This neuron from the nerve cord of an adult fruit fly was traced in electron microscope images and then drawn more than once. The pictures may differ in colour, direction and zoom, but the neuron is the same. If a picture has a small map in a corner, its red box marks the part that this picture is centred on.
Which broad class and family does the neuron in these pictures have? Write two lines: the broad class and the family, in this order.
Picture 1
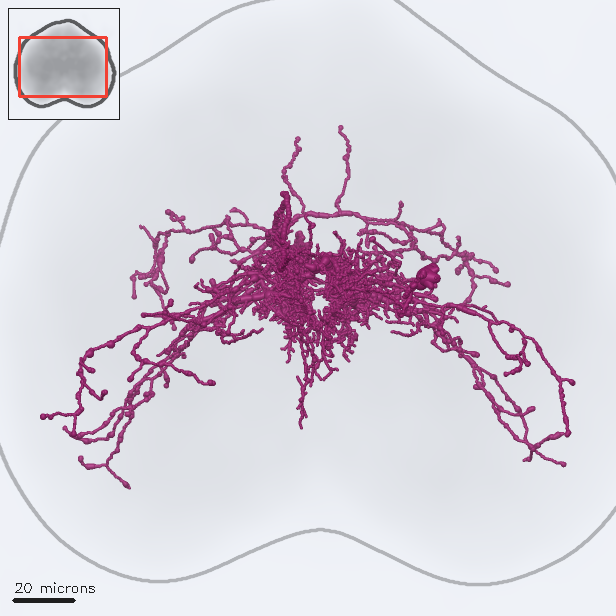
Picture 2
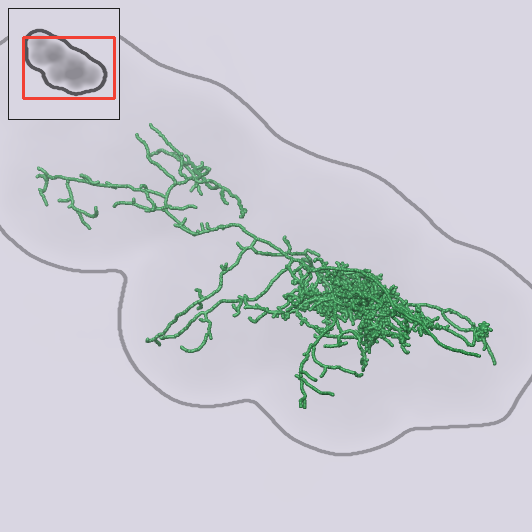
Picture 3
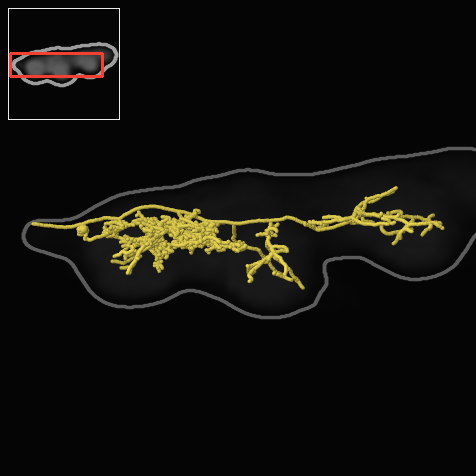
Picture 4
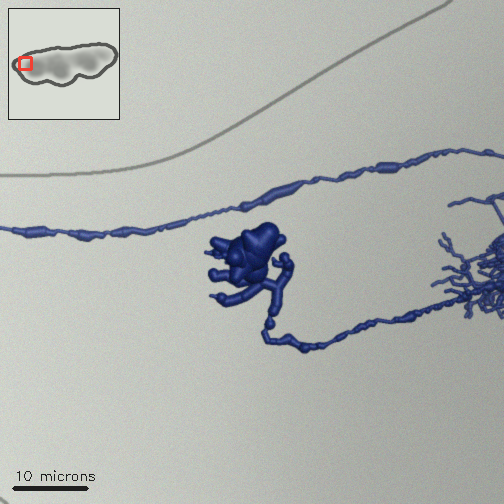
ascending neuron
hemilineage 18B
